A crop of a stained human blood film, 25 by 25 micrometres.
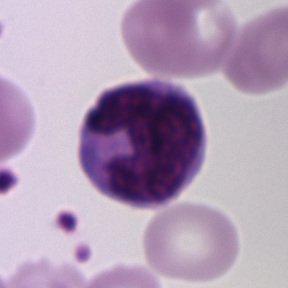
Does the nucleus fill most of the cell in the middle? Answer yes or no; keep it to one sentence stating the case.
Yes, the nucleus occupies most of the cell, leaving scant cytoplasm.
